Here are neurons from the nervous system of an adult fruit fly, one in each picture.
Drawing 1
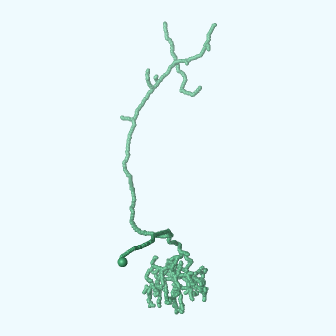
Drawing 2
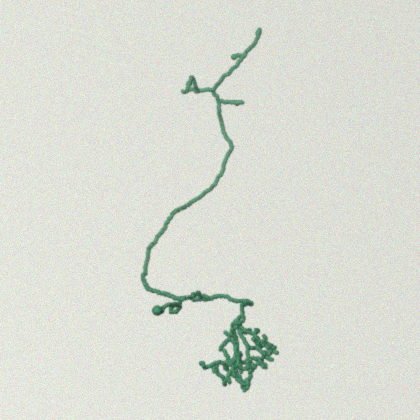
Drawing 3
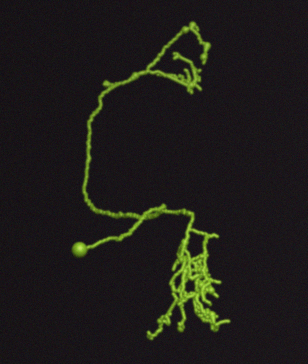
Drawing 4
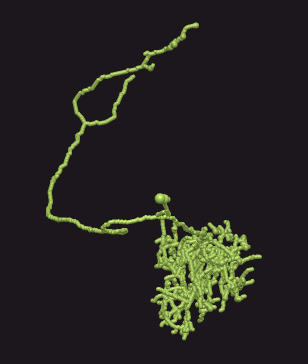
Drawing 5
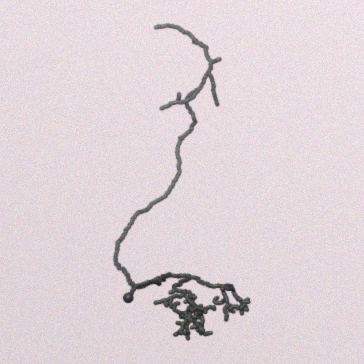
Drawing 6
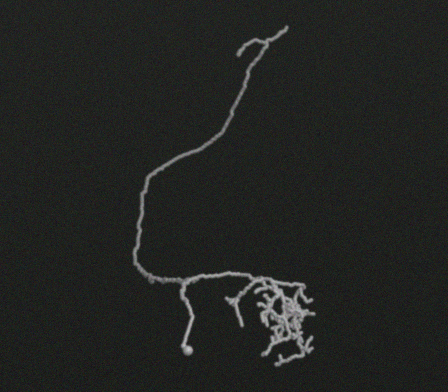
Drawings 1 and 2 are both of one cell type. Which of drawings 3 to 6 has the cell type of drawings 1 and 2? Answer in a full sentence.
Drawing 5 is of the same cell type.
